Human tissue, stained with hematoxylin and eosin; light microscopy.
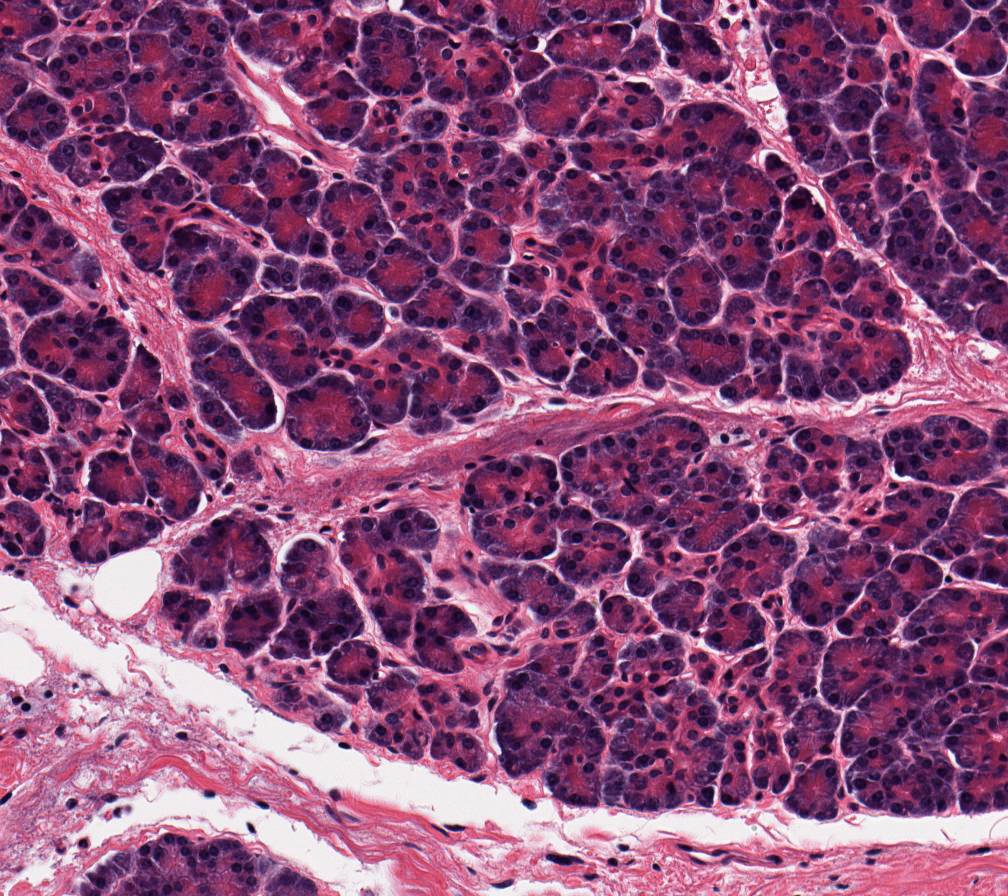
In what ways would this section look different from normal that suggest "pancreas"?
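This section is pancreas.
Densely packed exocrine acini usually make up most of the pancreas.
In agreement, densely packed acini here form lobules divided by pink fibrous septa, one of which runs roughly horizontally across the middle of the field. The acinar cell nuclei are round and dark and sit toward the base of each cell.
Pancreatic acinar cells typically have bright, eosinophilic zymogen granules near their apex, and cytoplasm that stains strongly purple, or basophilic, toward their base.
The acinar cells here match this, with strongly eosinophilic apical cytoplasm and purple basophilic basal cytoplasm. All the acini look alike, with no pale foamy mucous acini among them.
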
